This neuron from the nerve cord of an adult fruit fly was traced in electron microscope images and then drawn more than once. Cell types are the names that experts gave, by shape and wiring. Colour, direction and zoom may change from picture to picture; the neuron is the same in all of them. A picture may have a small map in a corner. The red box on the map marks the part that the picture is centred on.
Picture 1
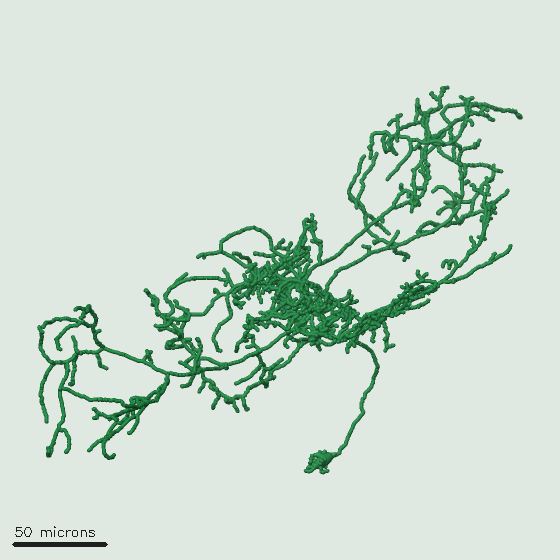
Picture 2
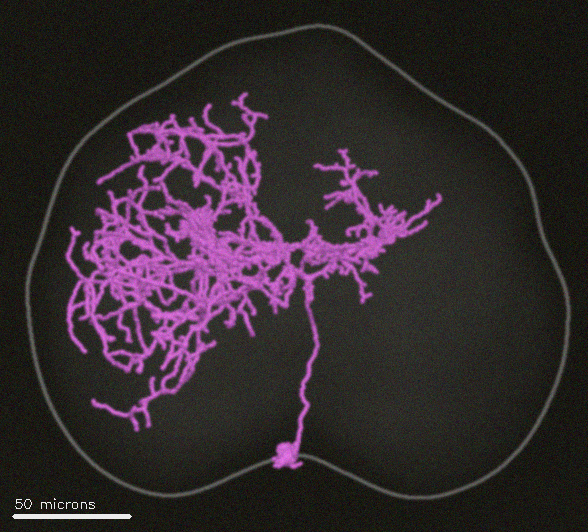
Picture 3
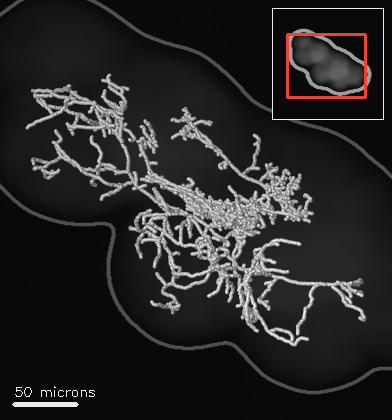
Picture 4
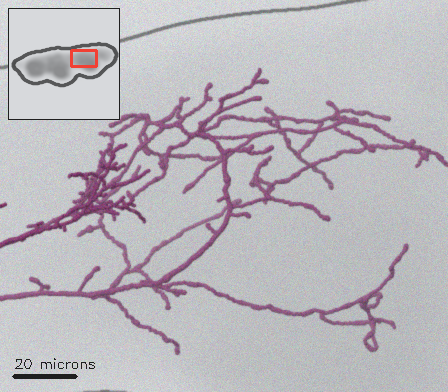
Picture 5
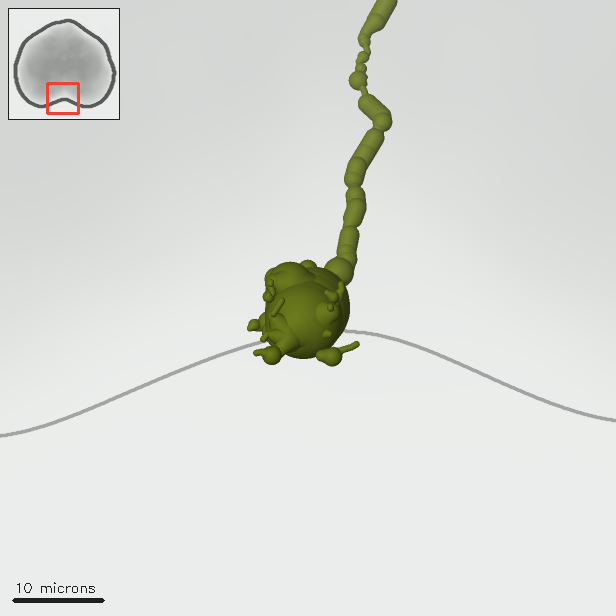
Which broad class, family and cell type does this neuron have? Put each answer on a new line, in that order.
nerve-cord intrinsic neuron
hemilineage 12B
IN12B002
